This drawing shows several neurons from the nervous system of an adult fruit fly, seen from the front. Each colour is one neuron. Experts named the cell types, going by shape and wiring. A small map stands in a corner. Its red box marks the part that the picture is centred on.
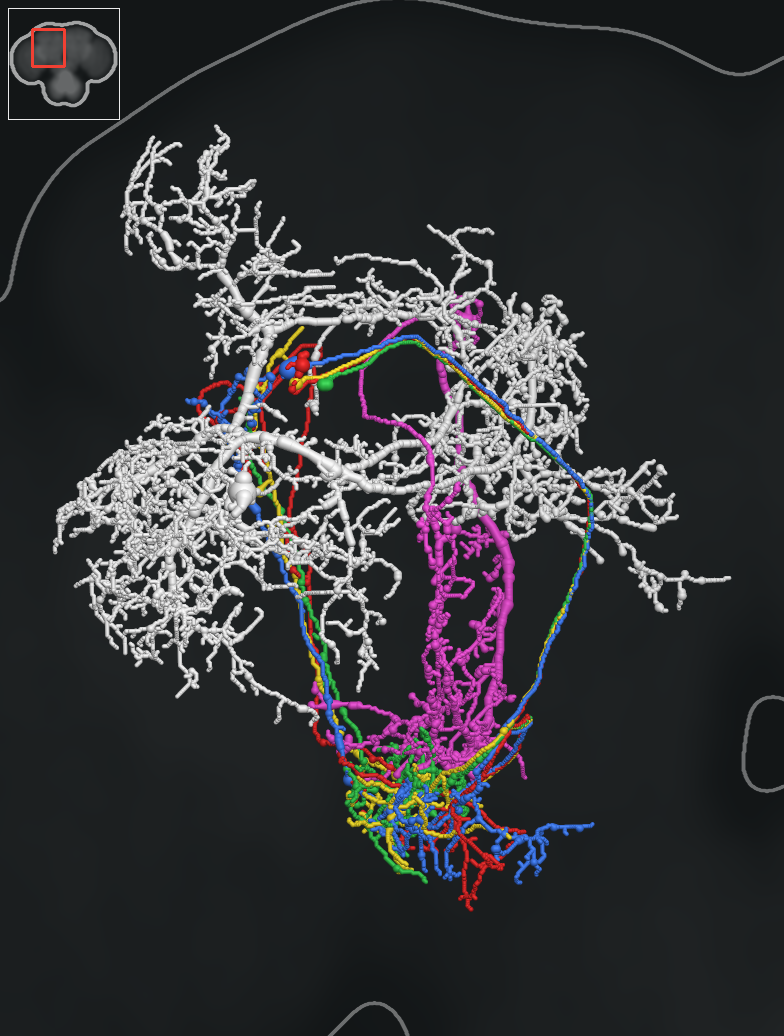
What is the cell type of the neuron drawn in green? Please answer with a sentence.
The cell type is CB1268.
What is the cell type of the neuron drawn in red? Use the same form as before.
The cell type is WEDPN8B.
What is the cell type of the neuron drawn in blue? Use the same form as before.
The cell type is WEDPN8C.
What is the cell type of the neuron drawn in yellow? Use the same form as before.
The cell type is CB1407.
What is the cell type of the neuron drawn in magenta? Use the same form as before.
The cell type is WED181.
